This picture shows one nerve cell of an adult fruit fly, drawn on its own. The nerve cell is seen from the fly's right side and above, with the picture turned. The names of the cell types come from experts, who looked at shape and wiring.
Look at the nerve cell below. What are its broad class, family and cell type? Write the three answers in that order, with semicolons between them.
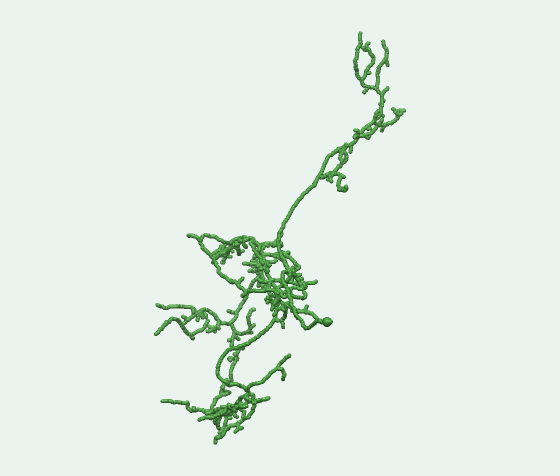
nerve-cord intrinsic neuron; hemilineage 03A; IN03A035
